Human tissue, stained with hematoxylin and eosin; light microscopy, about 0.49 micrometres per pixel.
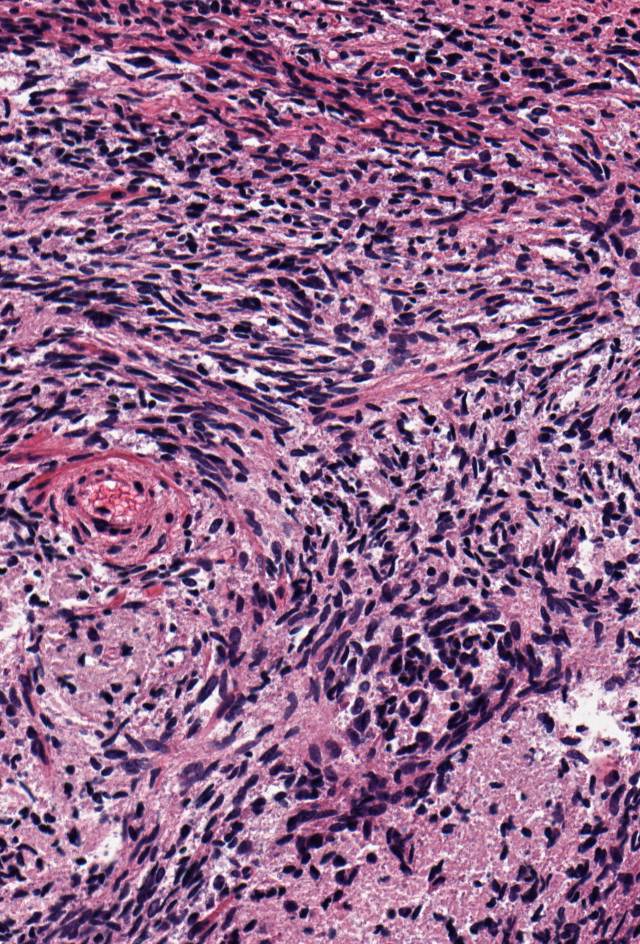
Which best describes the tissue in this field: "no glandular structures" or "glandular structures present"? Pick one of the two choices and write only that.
No glandular structures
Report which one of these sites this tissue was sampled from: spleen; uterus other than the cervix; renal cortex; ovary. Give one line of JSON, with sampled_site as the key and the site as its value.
{"sampled_site": "ovary"}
